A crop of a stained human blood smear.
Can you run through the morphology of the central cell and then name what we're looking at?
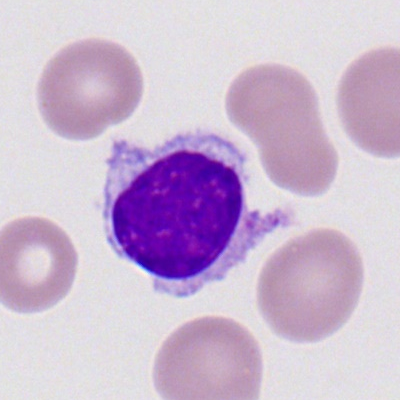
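Look at how ragged the outline is, irregular rather than smooth. Fine, ragged cytoplasmic projections fringe most of the border. The chromatin is dark purple and dense, with small paler patches, and the cytoplasm is pale greyish-blue. It's a lymphocyte.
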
